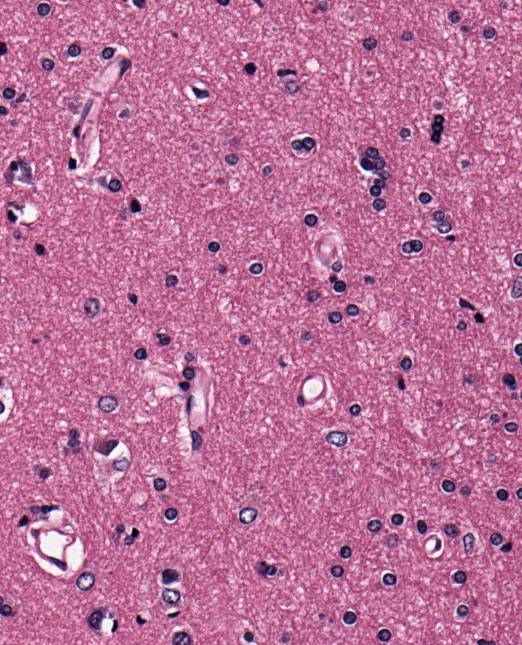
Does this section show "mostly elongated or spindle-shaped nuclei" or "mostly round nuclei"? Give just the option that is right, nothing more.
Mostly round nuclei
